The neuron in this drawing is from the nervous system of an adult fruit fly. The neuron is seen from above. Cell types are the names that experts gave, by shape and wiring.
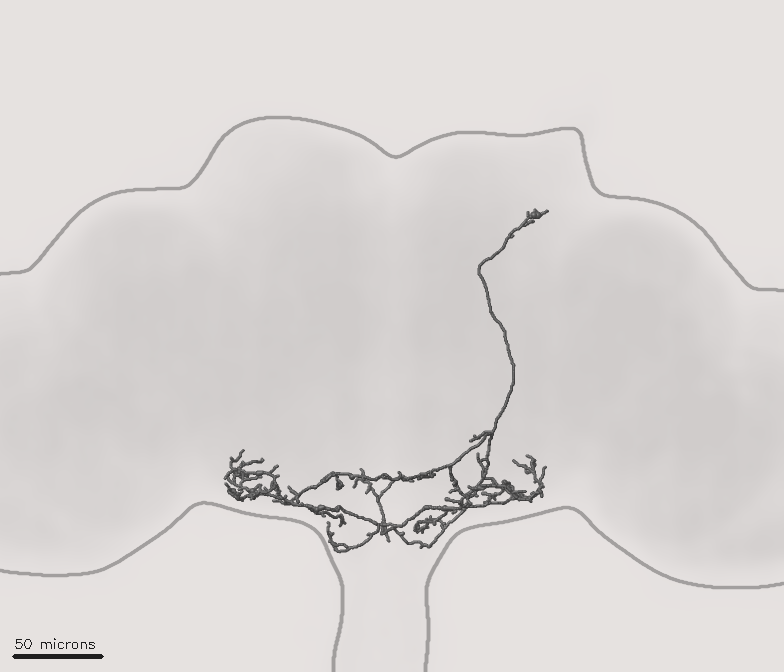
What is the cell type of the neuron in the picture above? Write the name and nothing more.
PS324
